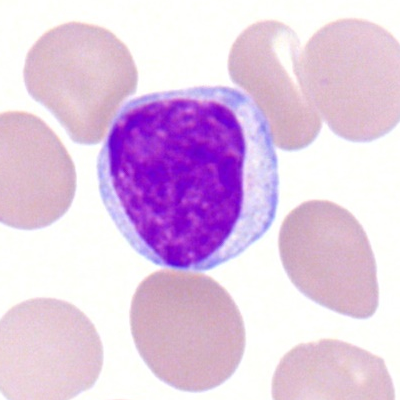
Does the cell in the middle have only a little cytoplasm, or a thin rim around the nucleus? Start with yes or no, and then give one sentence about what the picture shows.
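Yes. The nucleus fills most of the cell.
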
